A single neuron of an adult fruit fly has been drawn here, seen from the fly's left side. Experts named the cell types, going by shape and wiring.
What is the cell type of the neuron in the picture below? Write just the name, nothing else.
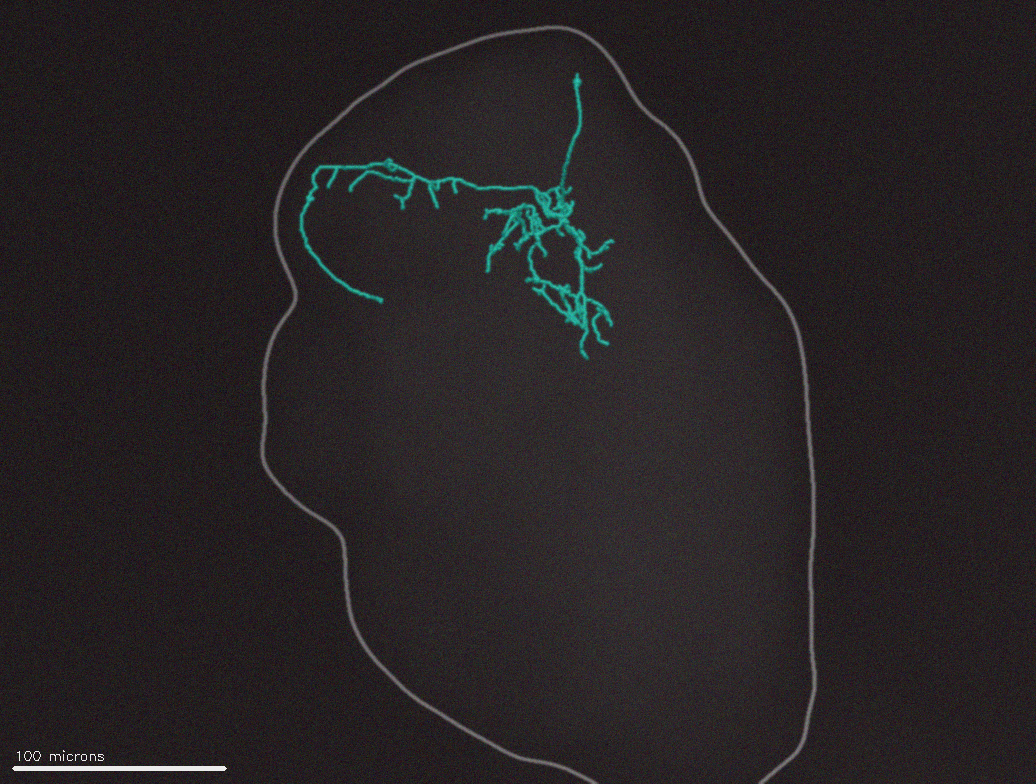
CB1731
